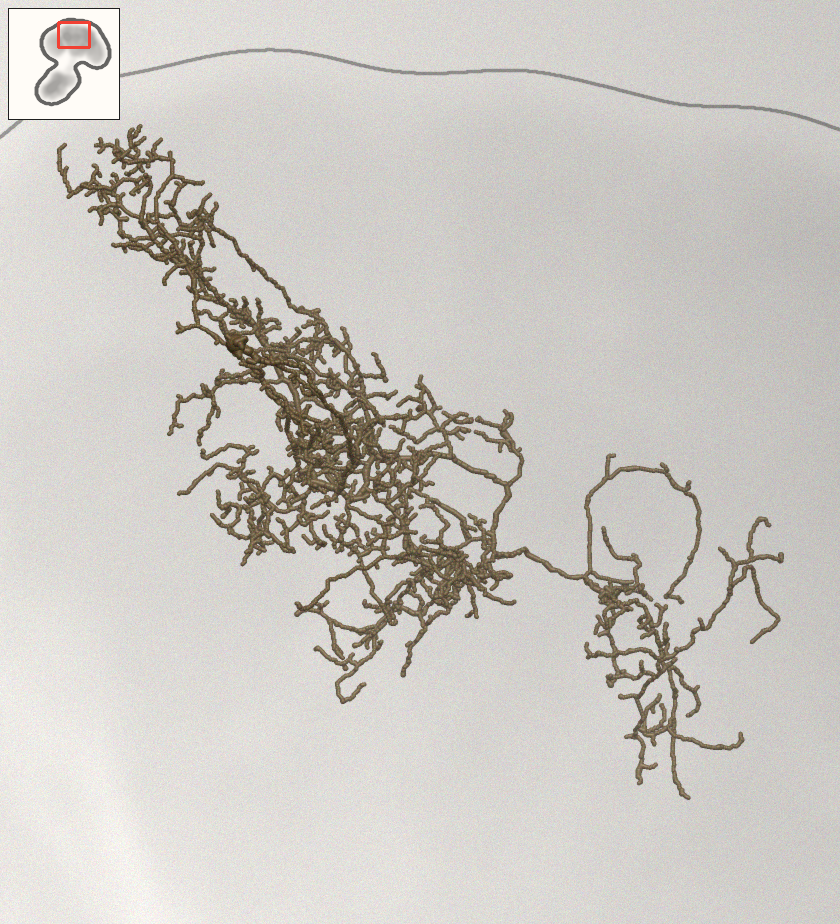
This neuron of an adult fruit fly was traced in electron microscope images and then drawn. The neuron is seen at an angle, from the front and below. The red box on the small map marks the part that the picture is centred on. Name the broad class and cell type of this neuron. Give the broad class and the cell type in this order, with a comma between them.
central-brain intrinsic neuron, CL111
